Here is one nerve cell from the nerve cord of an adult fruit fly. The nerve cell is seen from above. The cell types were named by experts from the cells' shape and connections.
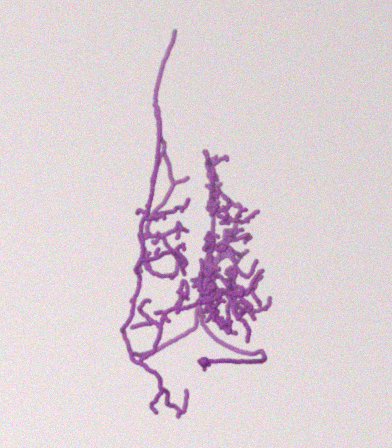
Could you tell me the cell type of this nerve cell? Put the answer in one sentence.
The cell type is AN19B024.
